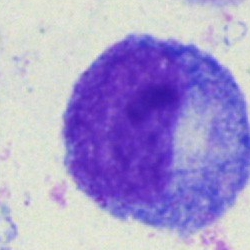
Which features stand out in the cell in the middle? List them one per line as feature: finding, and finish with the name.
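Placement: nucleus off-centre, over toward the left
Colour: cytoplasm deep blue, more so near the cell edge
Breadth: cytoplasm widest on the right
Clear zone: a pale patch just right of the nucleus
So, the name: promyelocyte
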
